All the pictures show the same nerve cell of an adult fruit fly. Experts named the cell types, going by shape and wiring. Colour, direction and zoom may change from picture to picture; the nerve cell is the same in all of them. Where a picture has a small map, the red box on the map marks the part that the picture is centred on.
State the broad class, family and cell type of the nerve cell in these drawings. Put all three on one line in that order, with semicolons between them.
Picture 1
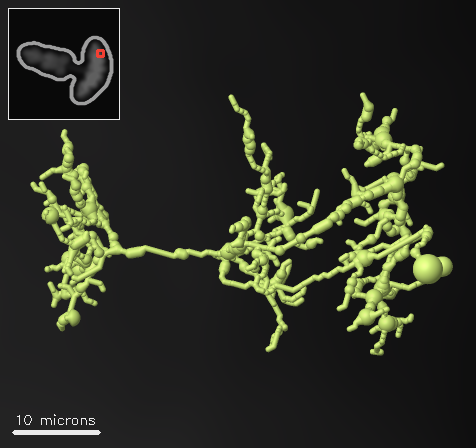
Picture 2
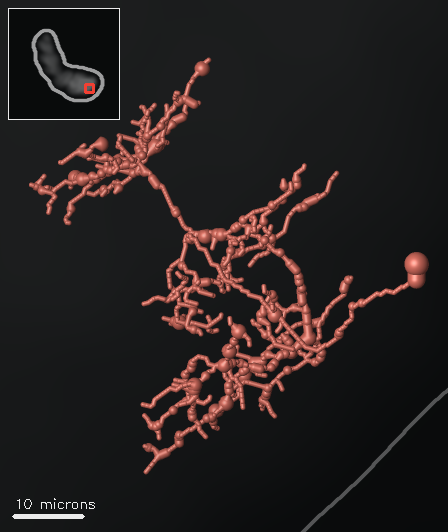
optic-lobe intrinsic neuron; Mi; Mi14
